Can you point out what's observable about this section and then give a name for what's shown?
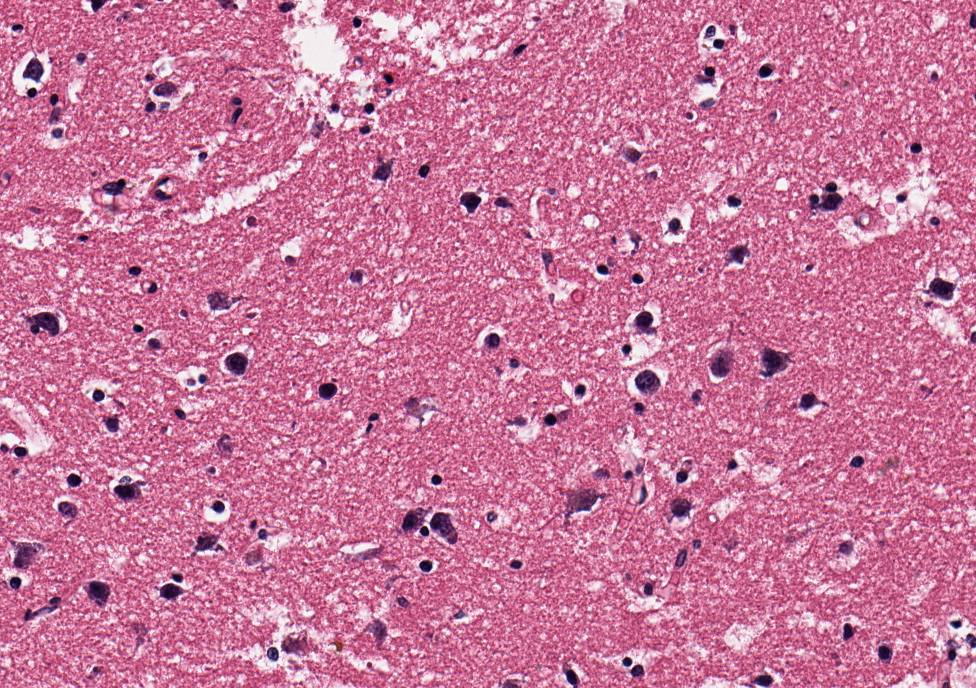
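Finely granular pink neuropil across the entire field; no epithelium, no glandular units. Small, round, dark nuclei with scant visible cytoplasm, evenly scattered. Larger neurons with angular purple cell bodies among them, several right of centre. Vessel running obliquely across the upper left, edged by a band of clear space. Tissue: cerebral cortex.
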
